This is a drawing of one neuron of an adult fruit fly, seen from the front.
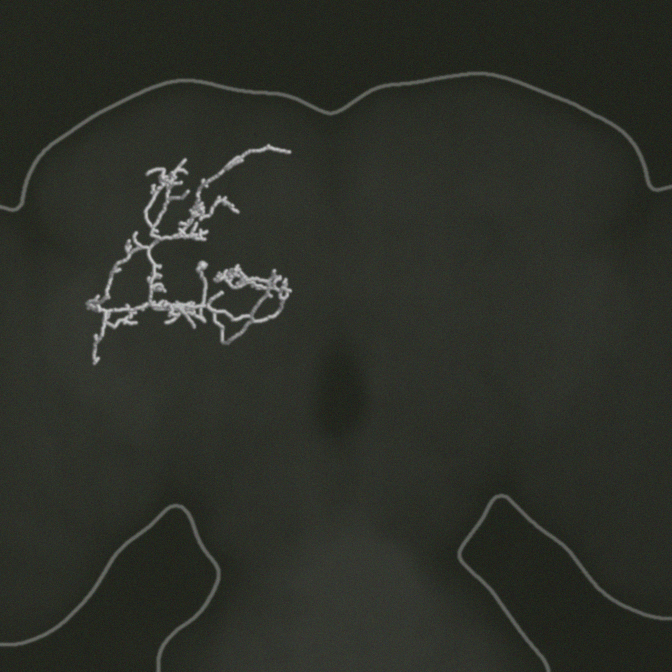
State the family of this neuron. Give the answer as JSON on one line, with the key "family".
{"family": "hemilineage SMPpv2_ventral"}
